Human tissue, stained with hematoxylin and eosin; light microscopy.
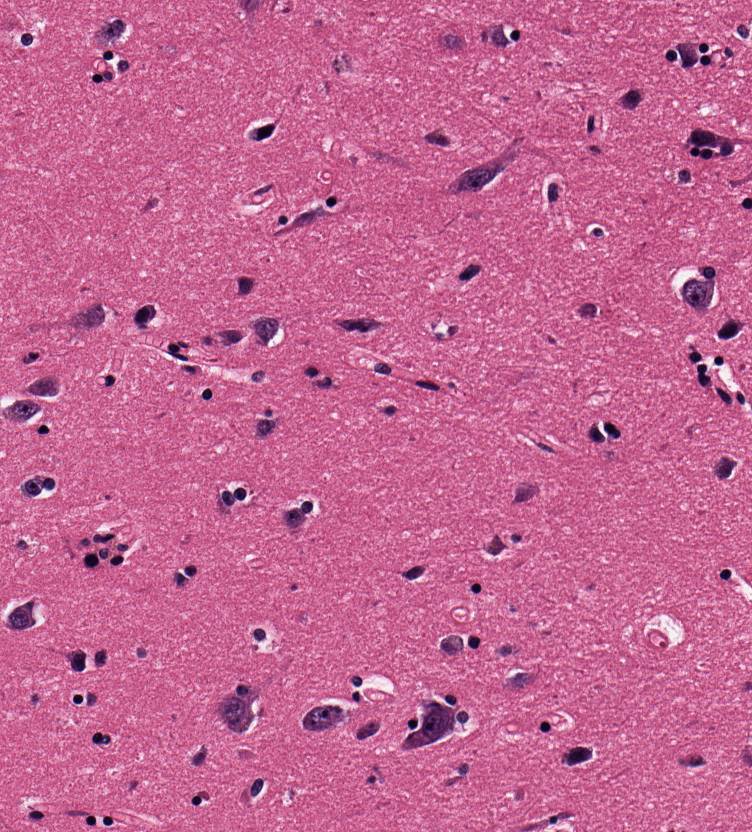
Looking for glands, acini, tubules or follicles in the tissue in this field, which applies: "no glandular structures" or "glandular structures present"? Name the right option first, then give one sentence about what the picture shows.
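No glandular structures. Scattered cells lie throughout a pink, finely granular-fibrillary neuropil with no epithelium, glands or other organised units.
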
